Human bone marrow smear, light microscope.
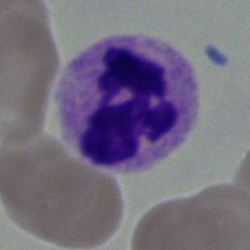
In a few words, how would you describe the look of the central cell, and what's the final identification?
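Several lobes, joined by narrow strands, make up the nucleus of this cell. Its chromatin is dense, dark purple and clumped. Plentiful pale lilac cytoplasm shows only a fine, faint granularity, with no large coarse granules. Name: segmented neutrophil.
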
